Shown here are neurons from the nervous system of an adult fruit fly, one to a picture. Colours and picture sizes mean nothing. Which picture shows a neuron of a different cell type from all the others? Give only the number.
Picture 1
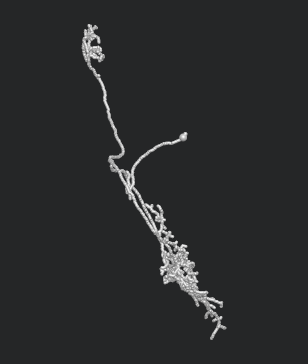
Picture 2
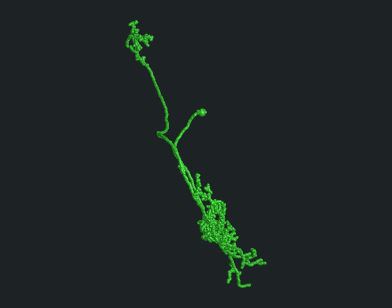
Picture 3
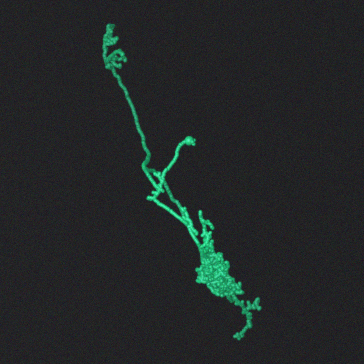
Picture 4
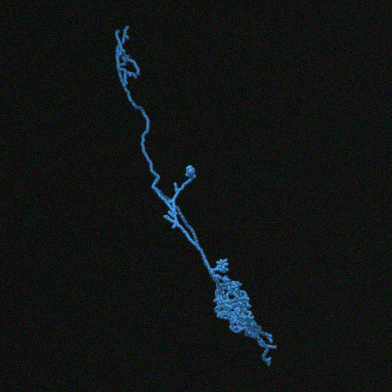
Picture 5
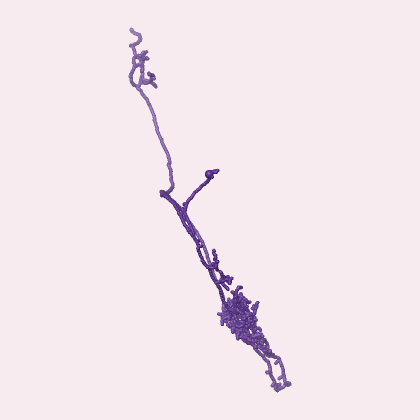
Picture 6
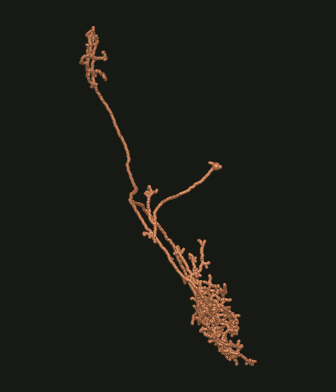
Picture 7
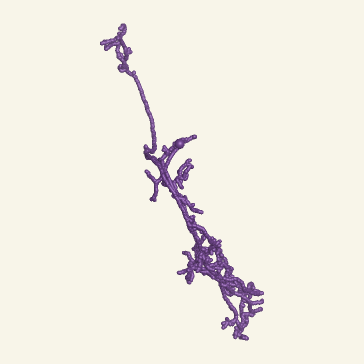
7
